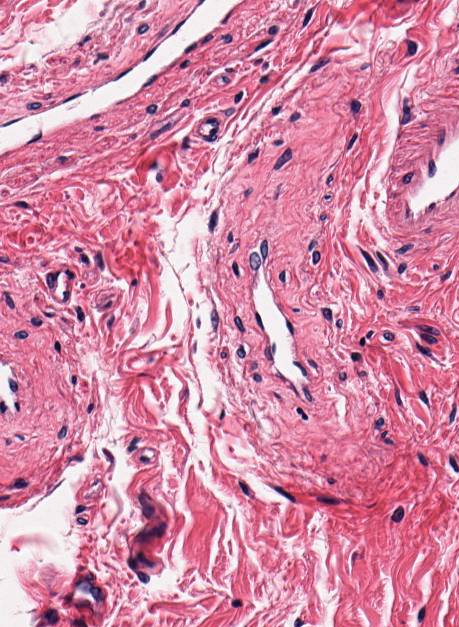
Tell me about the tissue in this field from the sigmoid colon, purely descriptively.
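Pink fibrous tissue in curving bundles makes up the whole field, and no epithelium is present in it. Its nuclei are small, dark blue and oval to elongated, lying scattered rather than crowded. In the lower centre the pink collagen fibres are wavy and carry few nuclei. Fat cells are absent from the field.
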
